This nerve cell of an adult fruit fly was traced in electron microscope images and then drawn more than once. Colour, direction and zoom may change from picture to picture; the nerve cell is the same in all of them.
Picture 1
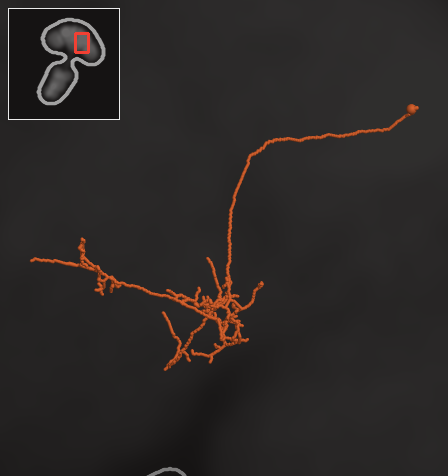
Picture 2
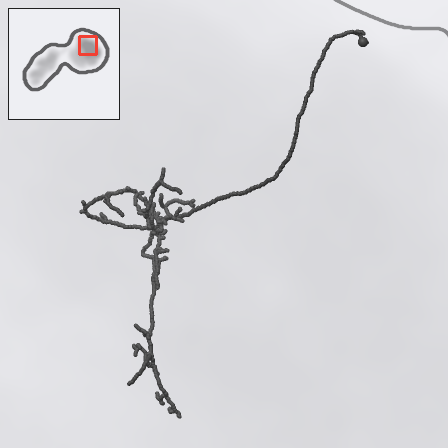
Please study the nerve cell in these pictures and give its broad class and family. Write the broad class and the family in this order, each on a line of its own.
central-brain intrinsic neuron
hemilineage WEDa2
